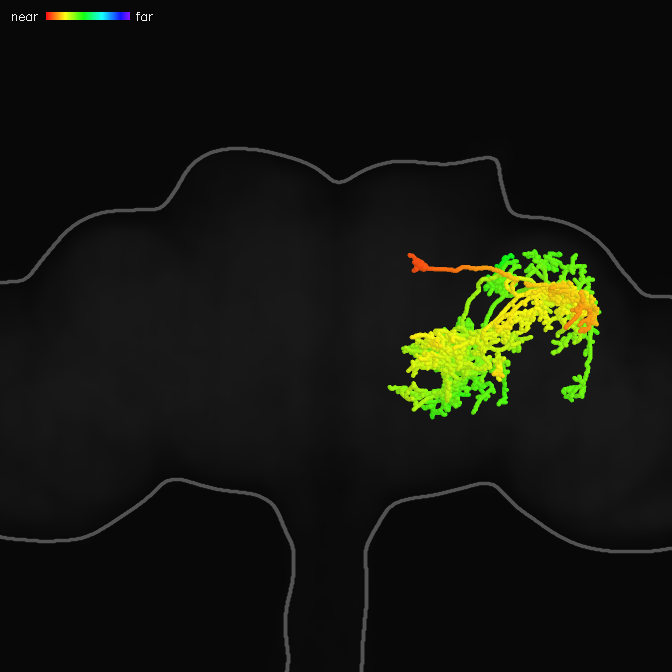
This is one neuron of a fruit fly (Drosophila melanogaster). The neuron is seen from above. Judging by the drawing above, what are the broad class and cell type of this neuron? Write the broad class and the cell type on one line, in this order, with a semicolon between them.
central-brain intrinsic neuron; CL036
